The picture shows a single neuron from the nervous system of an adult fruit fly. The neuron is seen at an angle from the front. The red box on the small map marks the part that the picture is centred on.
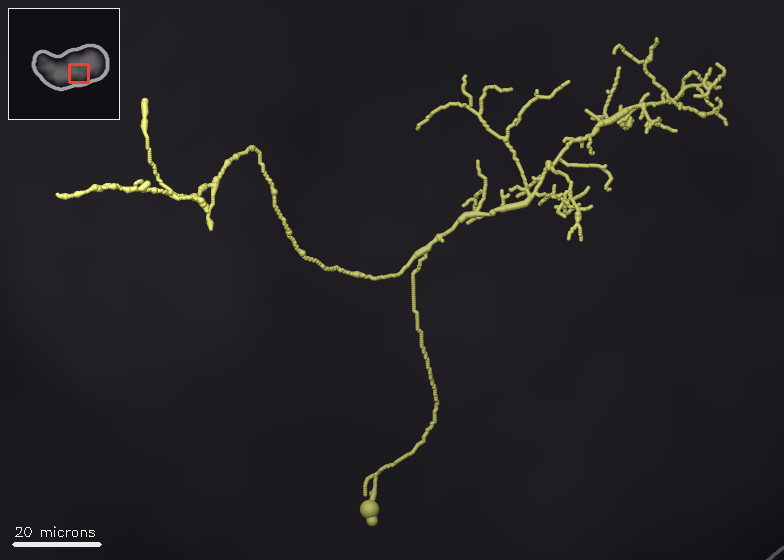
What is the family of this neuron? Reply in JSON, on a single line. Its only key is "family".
{"family": "hemilineage LB3"}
